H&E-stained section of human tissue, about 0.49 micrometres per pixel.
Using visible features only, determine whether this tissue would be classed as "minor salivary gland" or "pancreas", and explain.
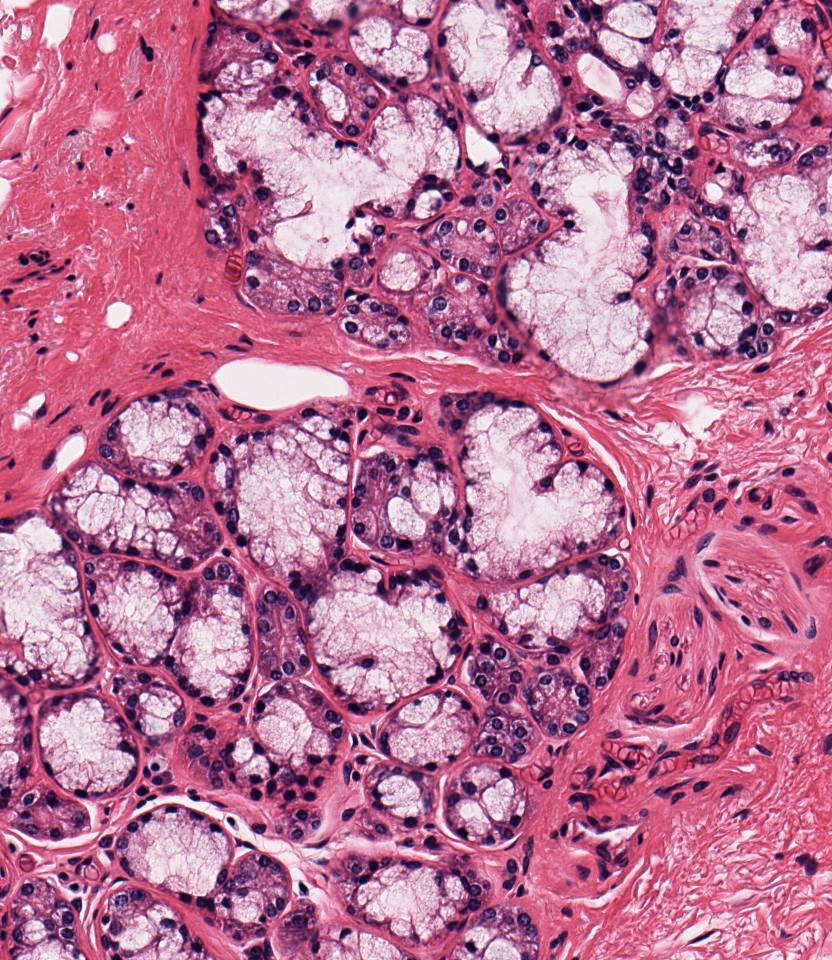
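This is minor salivary gland. Most acini here are made of cells with pale, foamy cytoplasm, whitish to faint lilac, their small dark nuclei flattened against the base.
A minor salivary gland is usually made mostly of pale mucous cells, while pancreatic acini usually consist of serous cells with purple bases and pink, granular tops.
Smaller clusters of cells with granular pink-purple cytoplasm and round nuclei lie between and beside them.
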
